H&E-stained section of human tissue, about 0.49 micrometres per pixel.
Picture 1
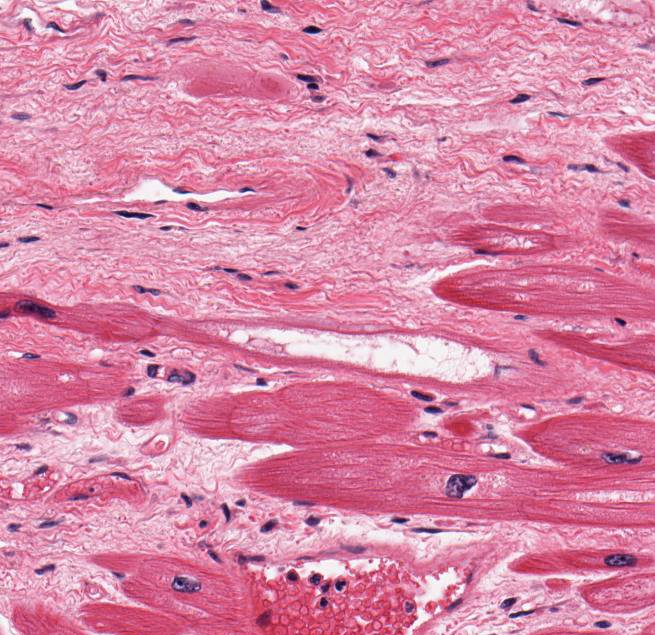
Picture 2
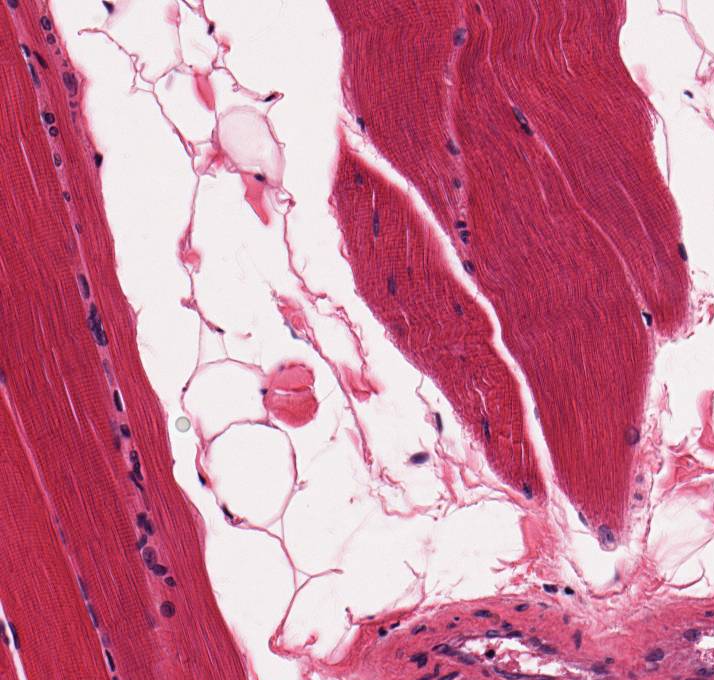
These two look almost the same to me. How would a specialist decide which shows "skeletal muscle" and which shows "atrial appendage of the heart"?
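Picture 1: atrial appendage of the heart. Picture 2: skeletal muscle. Nuclei: central in the atrial appendage fibres; dark, flattened and along the fibre edges in skeletal muscle.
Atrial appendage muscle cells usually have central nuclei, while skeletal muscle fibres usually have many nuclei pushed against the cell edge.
Atrial appendage: several muscle nuclei, for example at lower right, large, dark, irregular in outline; cytoplasm deep, dense pink; scattered thin, dark, spindle-shaped nuclei in the collagen. Skeletal muscle: fine transverse cross-striations; left band fibres run roughly top to bottom; upper right bundle fibres taper to narrow ends pointing toward bottom centre.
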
